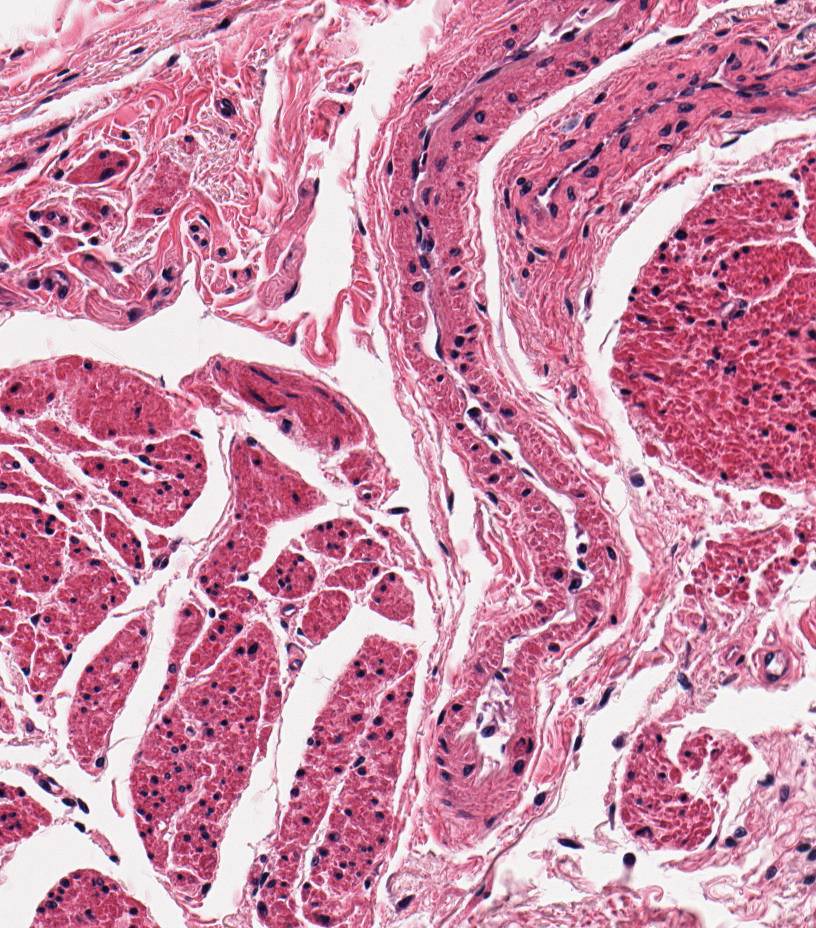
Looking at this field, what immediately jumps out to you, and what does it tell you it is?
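Tissue: smooth muscle. Left side: bundles cut across, fibres as small pink profiles with round nuclei. Centre: band of fibres cut lengthwise, running roughly vertically. Upper right: large rounded bundle cut across.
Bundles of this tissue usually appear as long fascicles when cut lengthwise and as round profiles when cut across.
Muscle cell cytoplasm: deep pink-red.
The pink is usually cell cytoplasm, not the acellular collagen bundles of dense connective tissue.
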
